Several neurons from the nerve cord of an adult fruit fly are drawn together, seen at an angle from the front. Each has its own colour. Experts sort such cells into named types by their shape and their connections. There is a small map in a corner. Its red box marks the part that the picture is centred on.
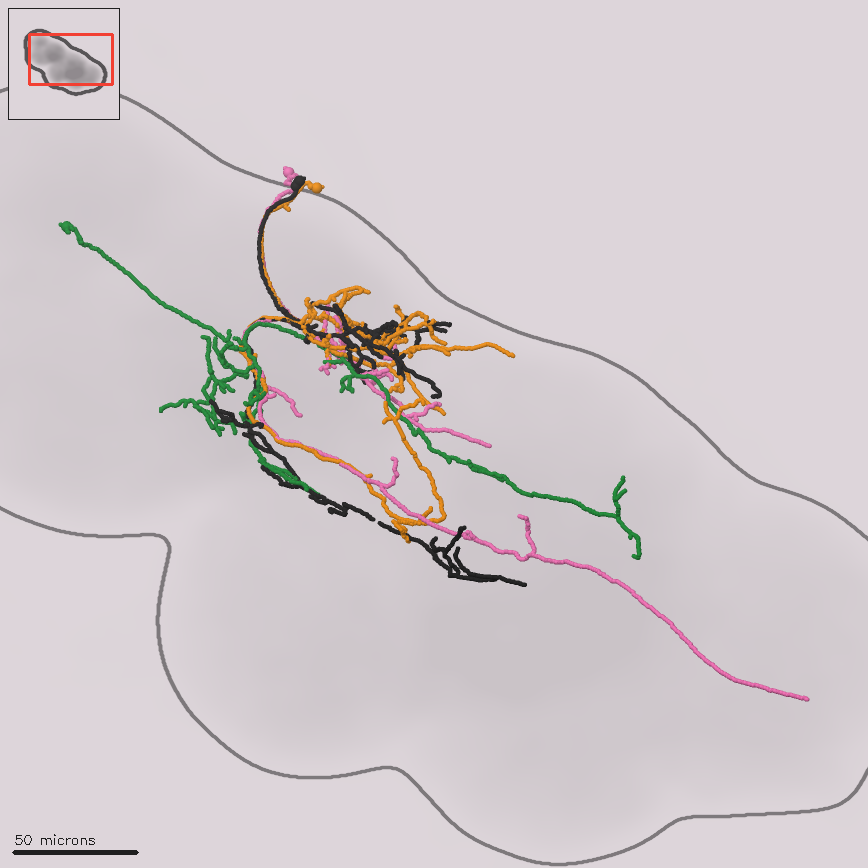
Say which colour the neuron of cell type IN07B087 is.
black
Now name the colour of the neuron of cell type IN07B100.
green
